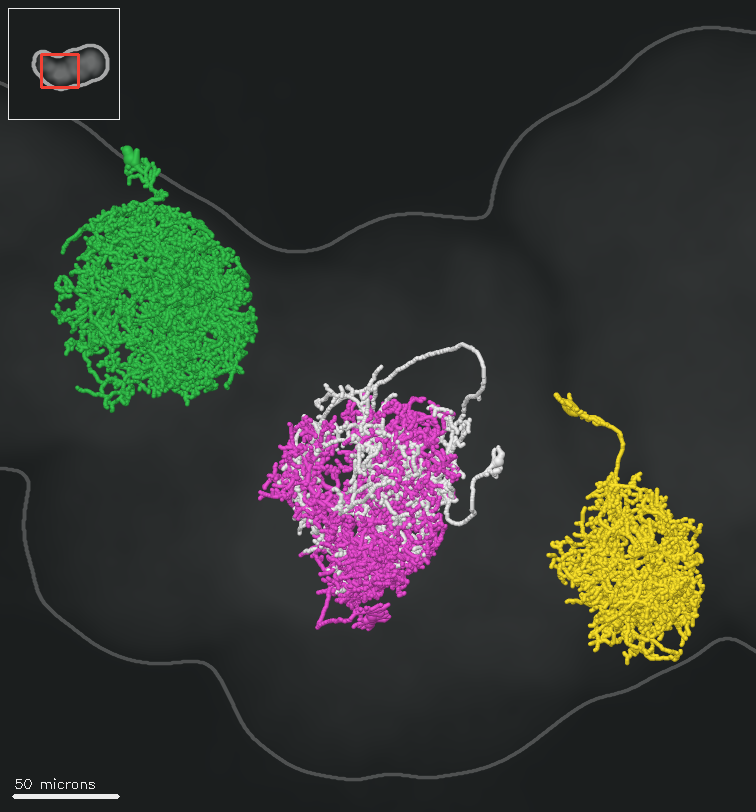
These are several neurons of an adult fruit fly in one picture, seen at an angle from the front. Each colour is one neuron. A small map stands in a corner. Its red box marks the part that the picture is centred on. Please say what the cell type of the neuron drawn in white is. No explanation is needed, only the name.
INXXX466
